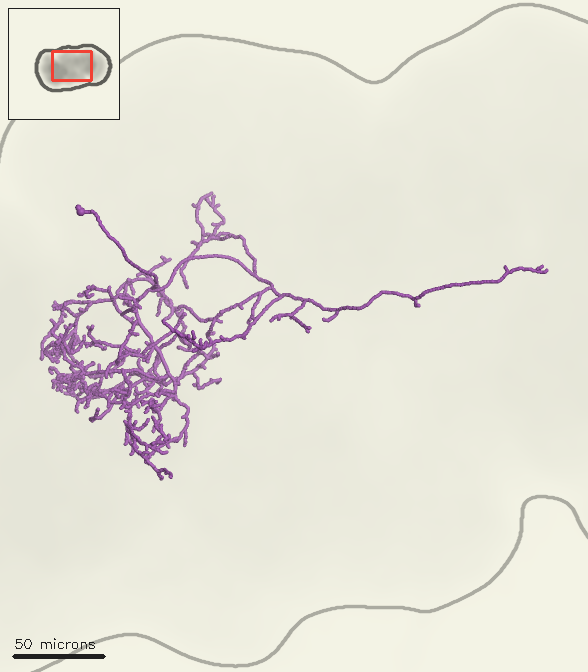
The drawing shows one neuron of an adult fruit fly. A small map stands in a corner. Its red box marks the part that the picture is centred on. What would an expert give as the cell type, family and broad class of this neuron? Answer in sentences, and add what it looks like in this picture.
The cell type is AVLP746m. The family is hemilineage DL1_ventral. Its broad class is central-brain intrinsic neuron. By the scale bar it is about 300 microns wide in this view. Dozens of branch ends can be seen.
